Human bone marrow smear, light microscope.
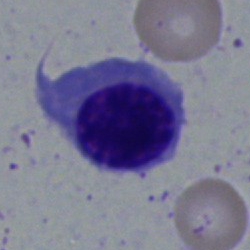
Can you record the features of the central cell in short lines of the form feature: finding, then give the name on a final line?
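Outline: irregular, tapering tail-like cytoplasm at upper left
Nucleus: off-centre, toward lower right
Chromatin: dark purple across whole nucleus
Cytoplasm: mostly upper left of nucleus
Name: erythroblast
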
